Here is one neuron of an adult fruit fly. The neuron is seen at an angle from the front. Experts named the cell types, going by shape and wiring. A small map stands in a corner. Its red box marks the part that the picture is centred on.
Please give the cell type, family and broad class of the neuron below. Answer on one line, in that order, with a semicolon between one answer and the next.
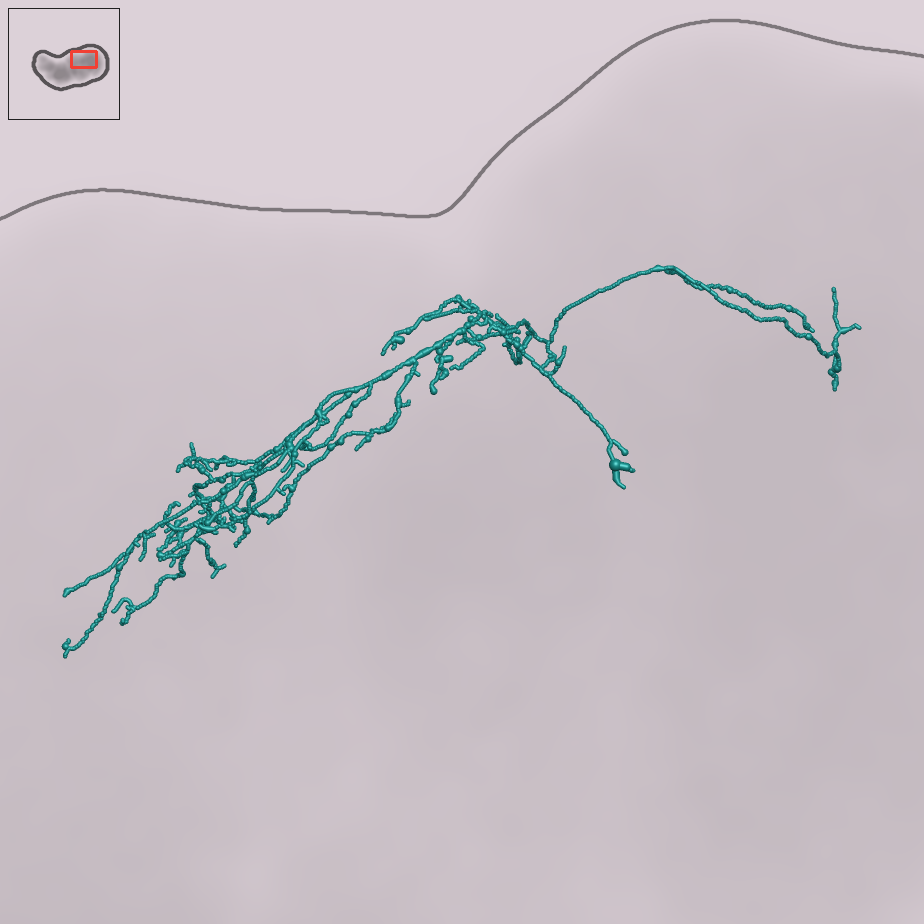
SIP112m; hemilineage SMPad1; central-brain intrinsic neuron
